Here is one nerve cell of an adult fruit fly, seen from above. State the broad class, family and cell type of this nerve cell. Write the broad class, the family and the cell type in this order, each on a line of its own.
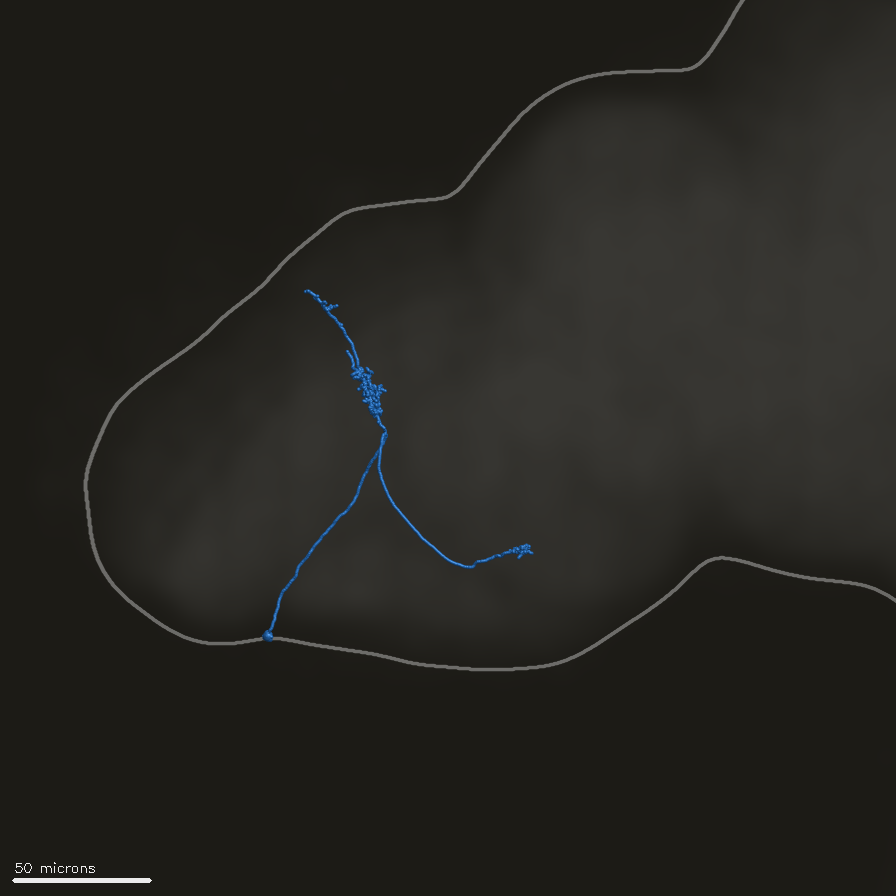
optic-lobe intrinsic neuron
T
T2a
